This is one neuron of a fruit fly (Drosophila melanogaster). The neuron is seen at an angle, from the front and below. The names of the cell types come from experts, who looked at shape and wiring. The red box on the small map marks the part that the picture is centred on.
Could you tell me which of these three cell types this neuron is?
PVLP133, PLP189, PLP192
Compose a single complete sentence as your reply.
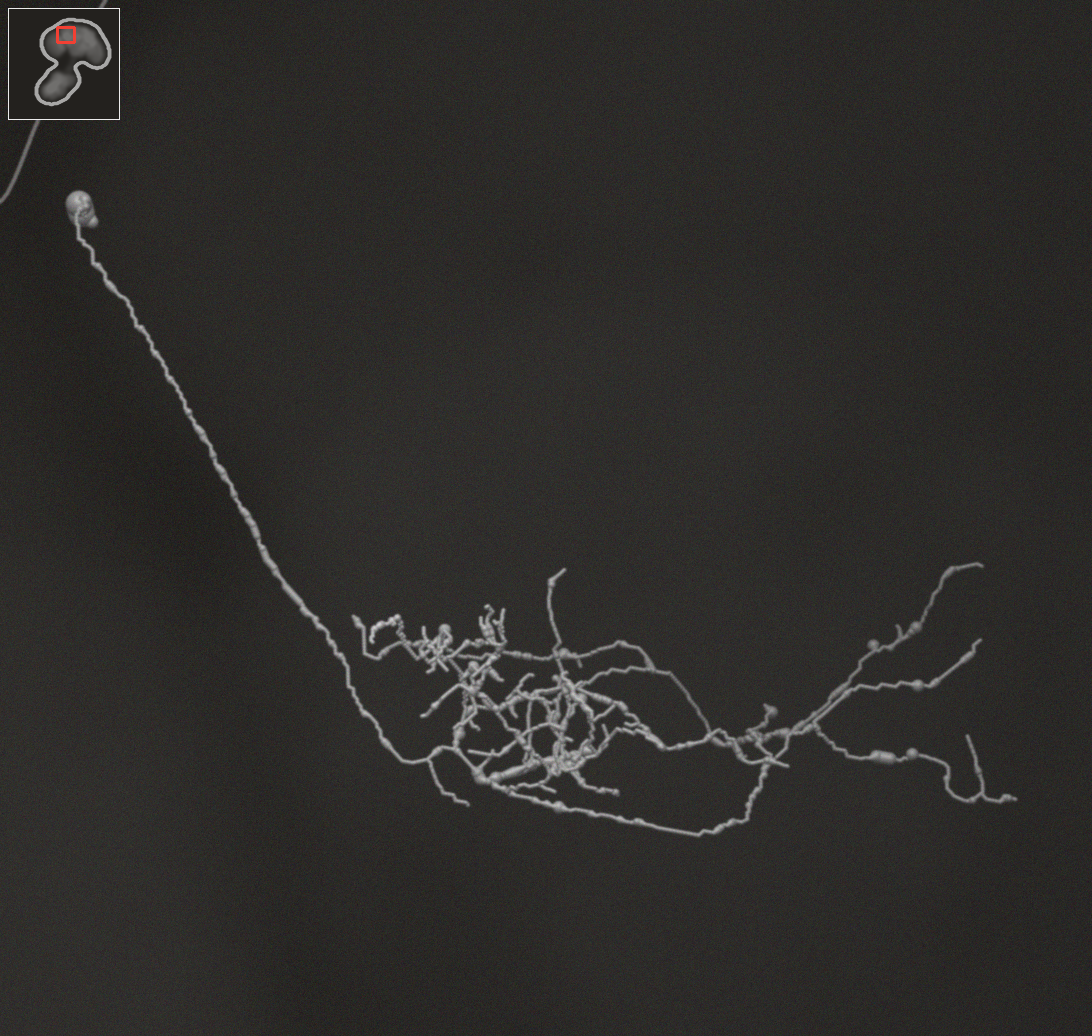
For this neuron, the cell type is PLP192.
